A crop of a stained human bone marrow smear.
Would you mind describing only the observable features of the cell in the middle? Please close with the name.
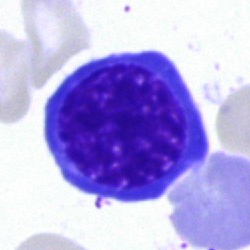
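I see a smooth outline, with no surface projections. The nucleus fills most of the cell, so only a narrow rim of cytoplasm is left. That cytoplasm is deep blue, and I can make out no granules in it. So this is an erythroblast.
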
